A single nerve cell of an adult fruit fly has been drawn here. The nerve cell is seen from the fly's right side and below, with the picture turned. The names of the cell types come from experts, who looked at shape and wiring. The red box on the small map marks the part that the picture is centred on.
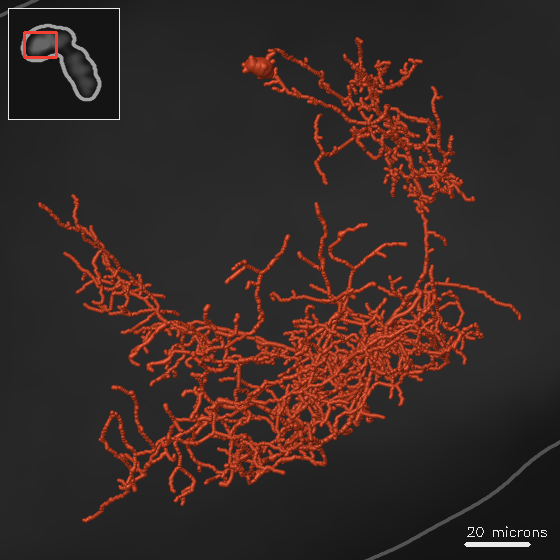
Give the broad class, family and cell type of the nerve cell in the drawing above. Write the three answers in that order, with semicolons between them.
visual centrifugal neuron; hemilineage VESa2; LoVC4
